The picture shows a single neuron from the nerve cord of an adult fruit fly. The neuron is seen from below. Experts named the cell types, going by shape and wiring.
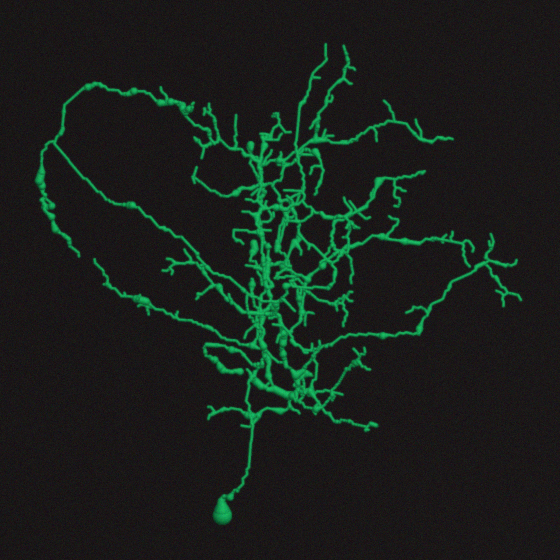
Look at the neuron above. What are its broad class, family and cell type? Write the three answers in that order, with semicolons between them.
nerve-cord intrinsic neuron; hemilineage 04B; IN04B070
